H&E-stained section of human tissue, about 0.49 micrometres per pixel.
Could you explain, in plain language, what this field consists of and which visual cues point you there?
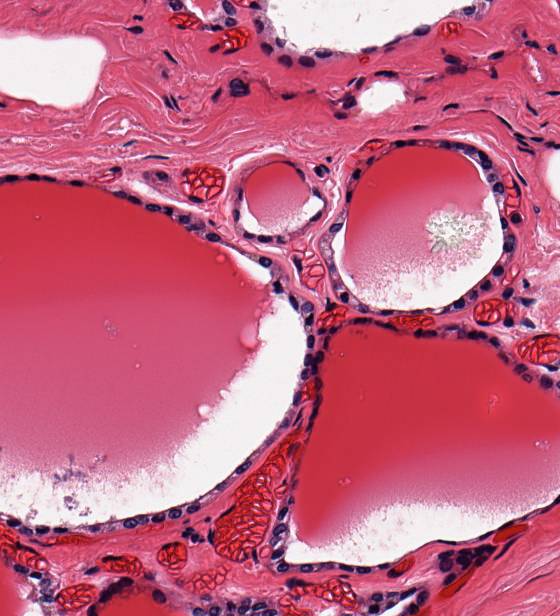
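This field mainly shows thyroid follicle.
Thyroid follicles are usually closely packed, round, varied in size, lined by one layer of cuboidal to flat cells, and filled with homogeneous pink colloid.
Each point holds here: unequal follicles, largest at left and lower right; a single flattened to low cuboidal lining; homogeneous pink colloid in the lumens. The lining is smooth, without papillary folds.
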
